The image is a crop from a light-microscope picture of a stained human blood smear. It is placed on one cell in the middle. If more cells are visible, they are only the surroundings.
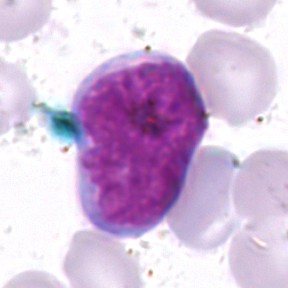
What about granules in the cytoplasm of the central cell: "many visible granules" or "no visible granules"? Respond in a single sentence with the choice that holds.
No visible granules are present in the cytoplasm of the cell.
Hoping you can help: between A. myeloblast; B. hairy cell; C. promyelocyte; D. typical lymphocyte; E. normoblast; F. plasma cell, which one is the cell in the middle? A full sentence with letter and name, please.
Located in the middle of the crop is a myeloblast, and option A is therefore correct.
